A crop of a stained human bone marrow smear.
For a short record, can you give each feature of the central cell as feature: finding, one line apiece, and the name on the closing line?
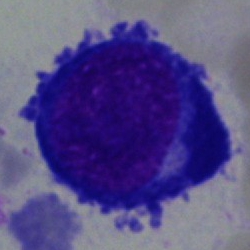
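Surface: small rounded blebs around much of the border
Chromatin: finely stippled, not coarse dark clumps
Cytoplasm: deep blue
Clear zone: pale, beside the nucleus on its right
Cell: proerythroblast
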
